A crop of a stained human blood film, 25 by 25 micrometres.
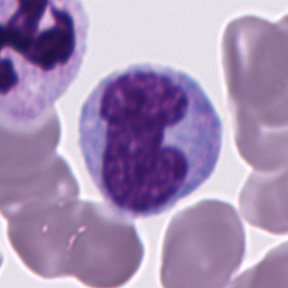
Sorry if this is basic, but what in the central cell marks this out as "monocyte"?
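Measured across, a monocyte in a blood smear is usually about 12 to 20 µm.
First on the list, size: at about 13 micrometres across, this cell sits within that range for a monocyte. Next, the nucleus: about 12 by 8 micrometres, it fills about 60% of the cell's area and has a deep notch opening toward the right side. Then the chromatin, which is dark purple with fine paler strands running through it. Last, the cytoplasm: pale grey-blue, forming a rim that is wider on the right of the nucleus than on the left.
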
